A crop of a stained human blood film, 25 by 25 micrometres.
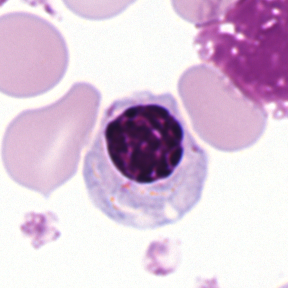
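Normoblast, stained peripheral blood smear. Cell outline slightly irregular; small angular corners along upper edge. Nuclear outline smooth, no notch or indentation. Cytoplasmic band much wider below nucleus than above. Few small scattered orange-red granules in lower cytoplasm.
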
